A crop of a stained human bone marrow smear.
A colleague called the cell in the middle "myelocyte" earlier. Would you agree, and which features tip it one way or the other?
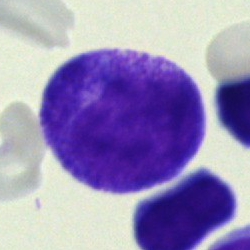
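Outline: roughly round and smooth. Staining: the whole cell is a deep violet-purple. Cytoplasm: no distinct pale rim can be seen around the nucleus.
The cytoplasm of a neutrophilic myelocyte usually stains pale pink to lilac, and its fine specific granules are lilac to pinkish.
Deep staining throughout, without a pale rim, therefore speaks against myelocyte.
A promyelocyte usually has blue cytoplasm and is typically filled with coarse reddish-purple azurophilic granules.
The deep violet-purple colour sits closer to this darker pattern, so it goes with promyelocyte. Vacuoles: none clear in the cell. Neighbour: a separate dark purple cell lies close to the lower right. Verdict: the cell is a promyelocyte, not a myelocyte.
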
